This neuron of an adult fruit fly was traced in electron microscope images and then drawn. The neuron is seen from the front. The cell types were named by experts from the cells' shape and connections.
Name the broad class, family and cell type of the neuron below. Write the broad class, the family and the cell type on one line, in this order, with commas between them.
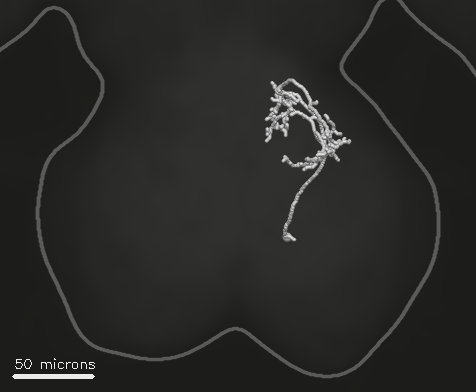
nerve-cord intrinsic neuron, hemilineage 03B, IN03B069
